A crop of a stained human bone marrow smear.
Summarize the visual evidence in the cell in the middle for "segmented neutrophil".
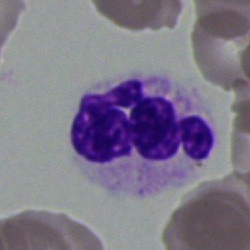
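The outline of this segmented neutrophil is faint and roughly oval, wider than it is tall. Throughout the lobes, the chromatin is dense and stains dark purple. I can't see a nucleolus in any of the lobes.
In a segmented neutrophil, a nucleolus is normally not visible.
So the missing nucleoli go with the name. The granules in the cytoplasm are fine and faintly violet, rather than coarse.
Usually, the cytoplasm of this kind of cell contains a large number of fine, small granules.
The fineness of the granules here agrees with that.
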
